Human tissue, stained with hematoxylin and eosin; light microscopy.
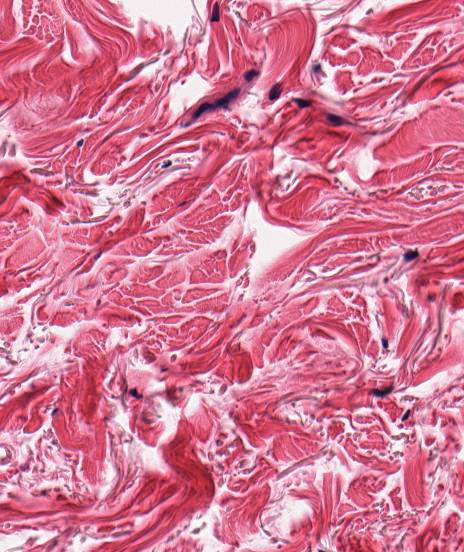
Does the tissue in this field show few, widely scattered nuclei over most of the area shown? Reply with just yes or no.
Yes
